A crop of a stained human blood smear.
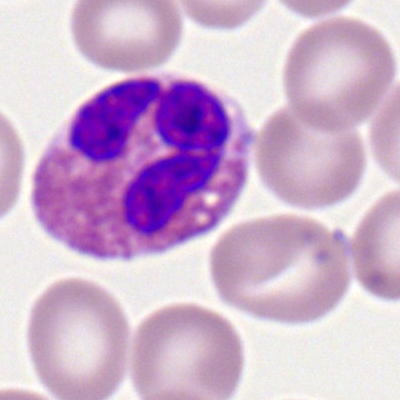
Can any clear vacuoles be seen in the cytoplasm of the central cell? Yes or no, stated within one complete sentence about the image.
Yes, one or more clear vacuoles can be seen in its cytoplasm.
